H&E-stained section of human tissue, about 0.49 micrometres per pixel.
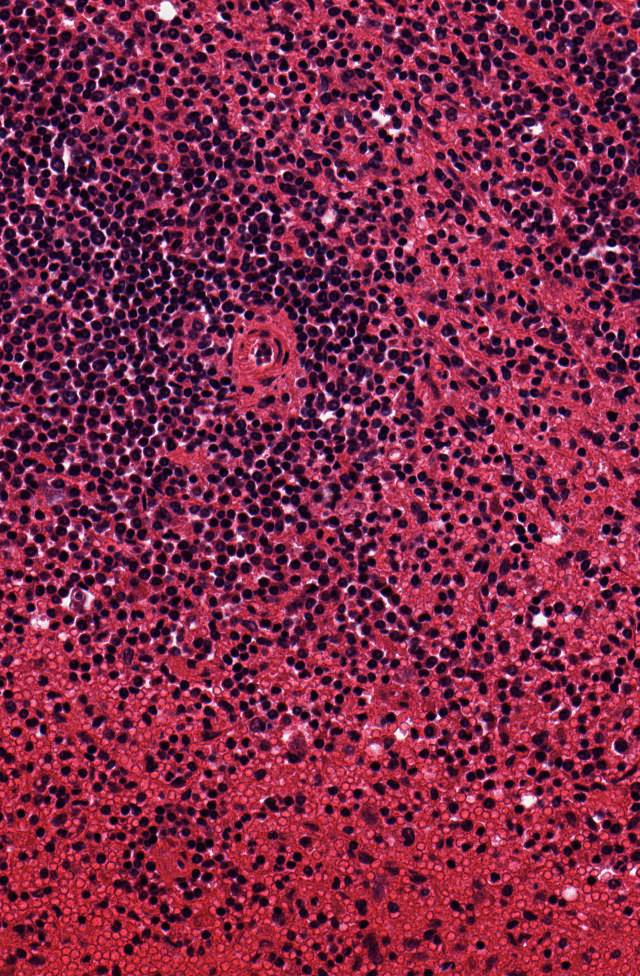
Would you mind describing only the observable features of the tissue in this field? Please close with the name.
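Upper half: dense sheet of small lymphocytes; lower part: mainly packed red blood cells. Lymphocytes have round, darkly stained nuclei, very scant cytoplasm. Red cells appear as small, pale-centred, eosinophilic round profiles without nuclei. The transition is gradual, with lymphocytes scattered among red cells midway. Tissue: spleen.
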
